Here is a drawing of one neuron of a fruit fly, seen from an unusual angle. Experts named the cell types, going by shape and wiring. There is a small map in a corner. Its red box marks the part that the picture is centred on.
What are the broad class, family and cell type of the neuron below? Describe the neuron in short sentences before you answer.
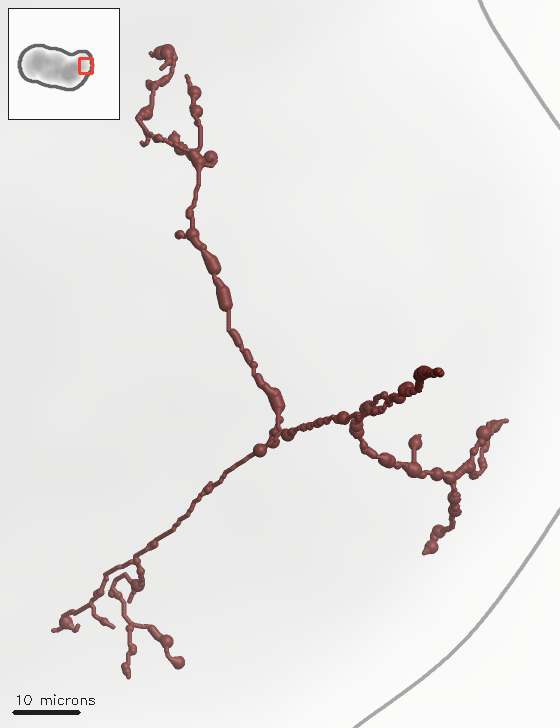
No cell body is drawn. From top to bottom in the picture it spans about 95 microns. It is a sensory neuron entering the nerve cord. Its family is called class mechanosensory proprioceptive. The cell type is SNpp51.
